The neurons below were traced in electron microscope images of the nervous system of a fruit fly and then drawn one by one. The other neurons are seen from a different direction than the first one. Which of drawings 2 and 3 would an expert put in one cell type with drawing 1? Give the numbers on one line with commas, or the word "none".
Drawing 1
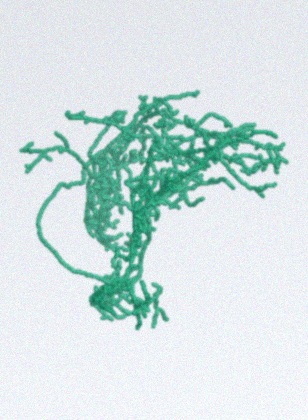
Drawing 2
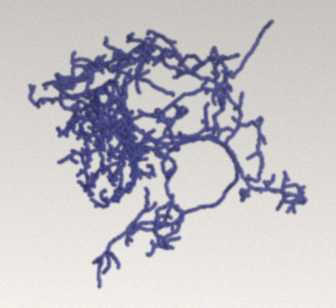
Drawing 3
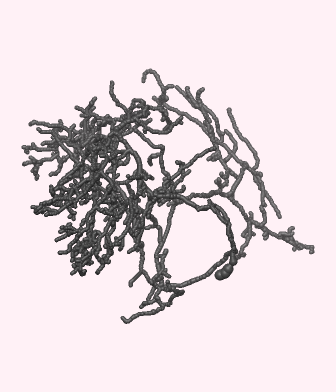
2, 3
